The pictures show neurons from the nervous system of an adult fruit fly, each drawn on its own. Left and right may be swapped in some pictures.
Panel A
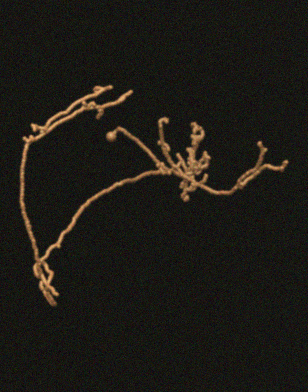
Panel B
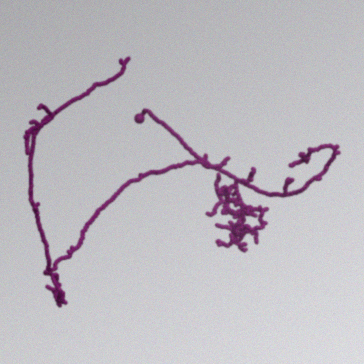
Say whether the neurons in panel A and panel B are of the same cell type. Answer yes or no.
no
